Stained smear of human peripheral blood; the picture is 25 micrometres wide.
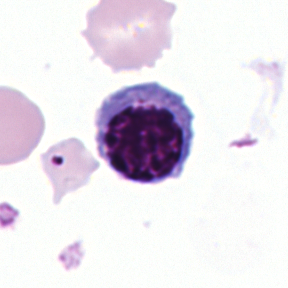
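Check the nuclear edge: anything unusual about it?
No, it's smooth, with no notch or lobes.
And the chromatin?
Dark purple and coarsely clumped.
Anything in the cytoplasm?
No distinct granules, and no vacuoles either.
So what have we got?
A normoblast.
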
